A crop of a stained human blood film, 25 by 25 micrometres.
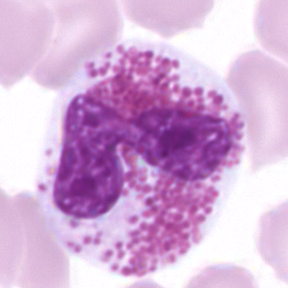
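Eosinophil, the nucleated cell at the centre. Its outline, I note, is roughly round. The nucleus has two lobes, and between them runs a narrower band of nucleus joining them. The chromatin stains deep purple.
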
